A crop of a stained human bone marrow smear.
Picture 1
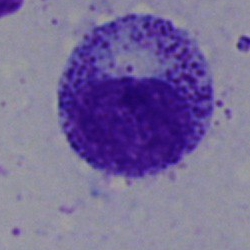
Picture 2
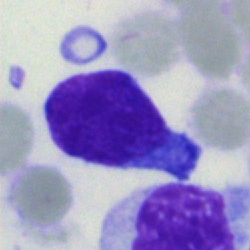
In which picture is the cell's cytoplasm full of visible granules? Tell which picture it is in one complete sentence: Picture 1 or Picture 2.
What picture 1 shows is a cell with many visible granules in its cytoplasm.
